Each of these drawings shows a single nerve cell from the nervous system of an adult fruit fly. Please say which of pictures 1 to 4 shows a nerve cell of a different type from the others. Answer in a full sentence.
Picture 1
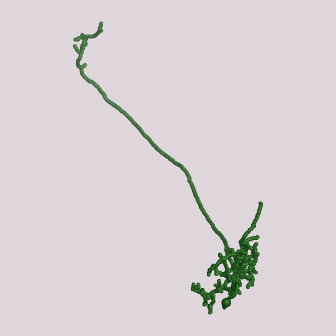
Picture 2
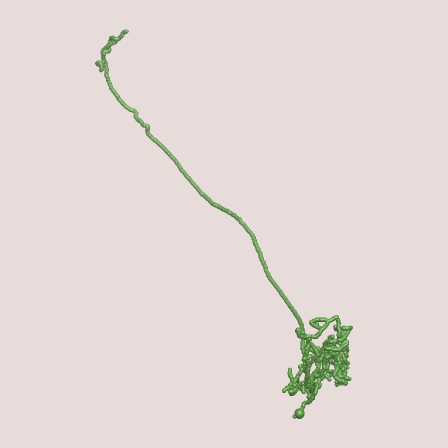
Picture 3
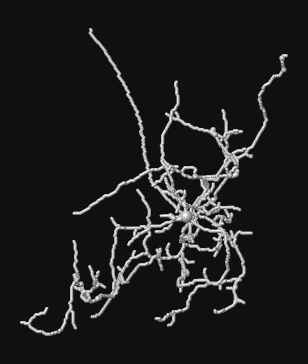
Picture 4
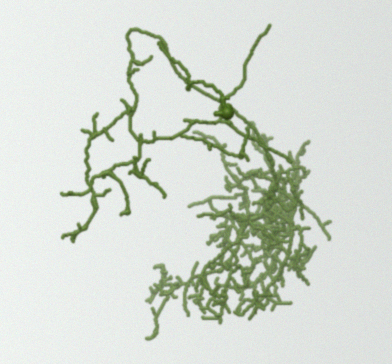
Picture 4 shows a nerve cell of another cell type.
